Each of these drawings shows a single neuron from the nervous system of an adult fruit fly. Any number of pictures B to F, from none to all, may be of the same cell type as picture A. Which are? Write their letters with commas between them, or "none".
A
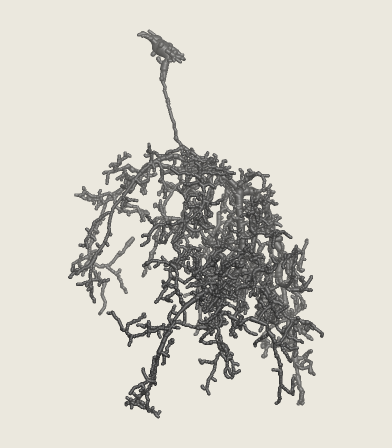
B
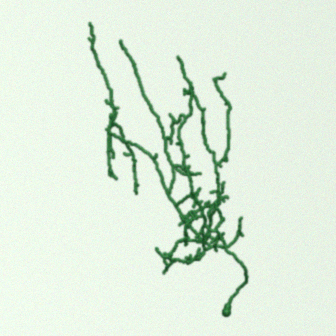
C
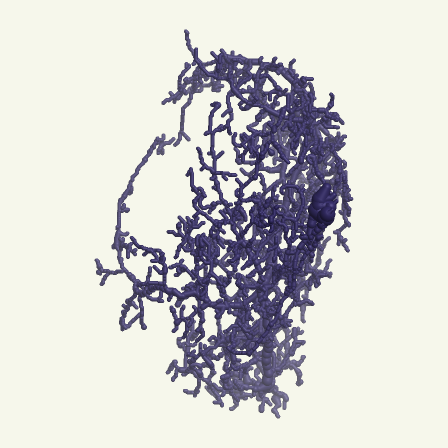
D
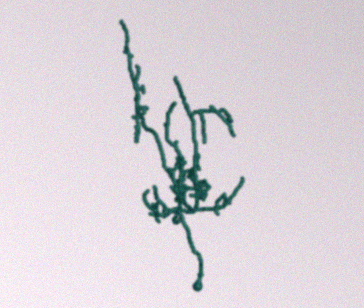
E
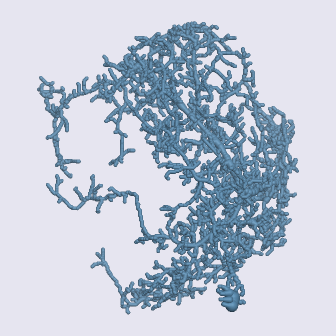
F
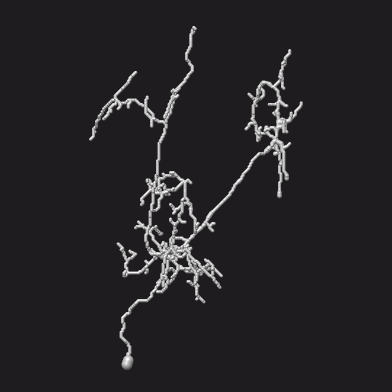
C, E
